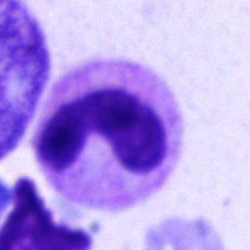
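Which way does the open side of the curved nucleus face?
Downward.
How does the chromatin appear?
Dark purple and densely clumped, with no nucleoli visible in the nucleus.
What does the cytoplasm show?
No vacuoles are seen.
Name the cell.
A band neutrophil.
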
